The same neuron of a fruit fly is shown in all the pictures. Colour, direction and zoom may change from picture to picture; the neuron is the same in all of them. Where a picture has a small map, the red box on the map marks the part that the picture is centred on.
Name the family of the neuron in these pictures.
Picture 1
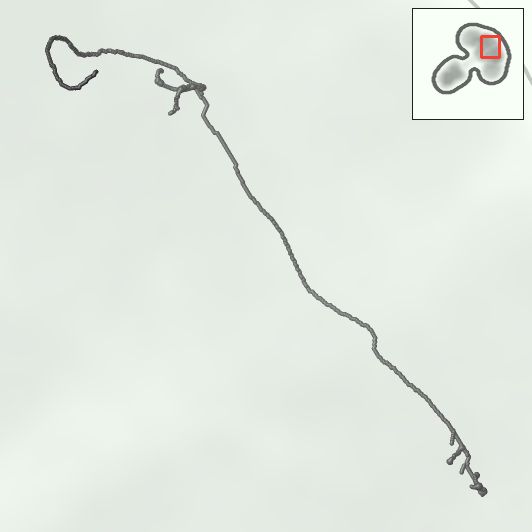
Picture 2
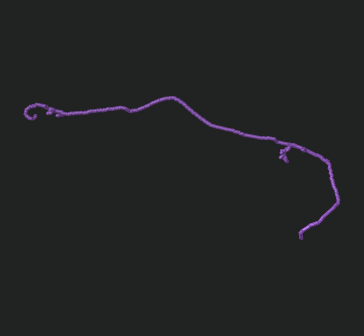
class olfactory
